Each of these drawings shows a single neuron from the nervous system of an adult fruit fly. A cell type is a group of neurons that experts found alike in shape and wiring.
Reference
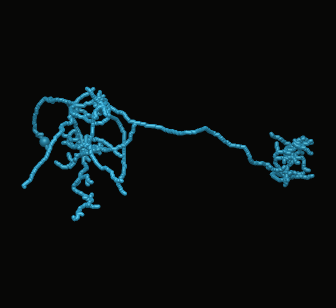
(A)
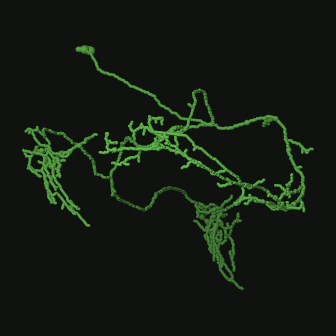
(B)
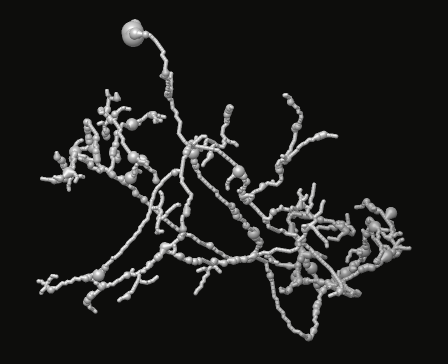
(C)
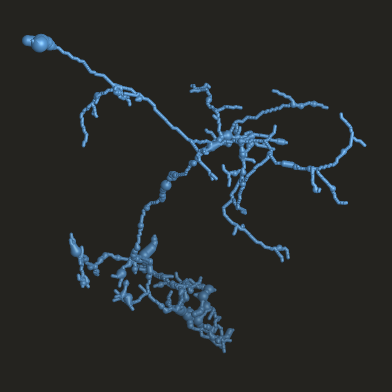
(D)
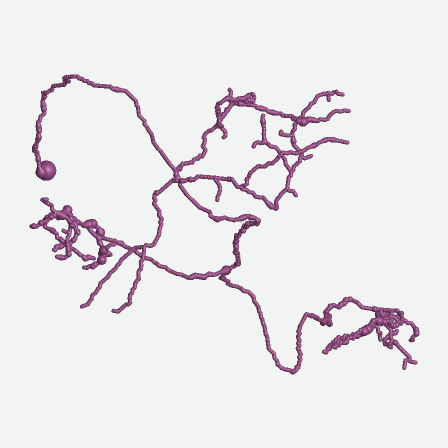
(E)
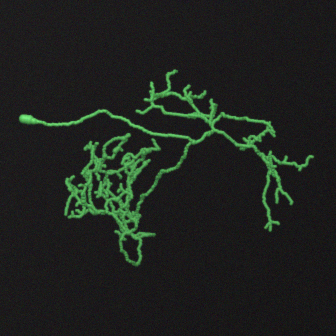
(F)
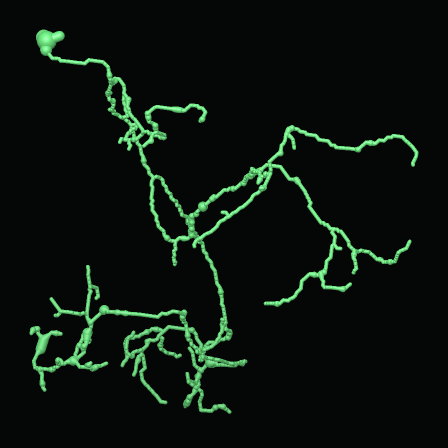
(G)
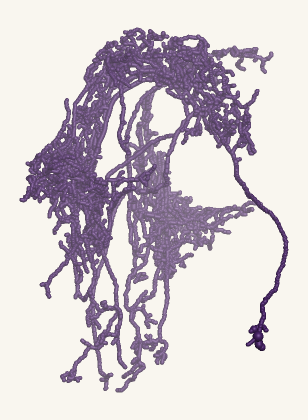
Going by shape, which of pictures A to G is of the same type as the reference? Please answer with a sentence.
Picture B shows a neuron of the same cell type.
